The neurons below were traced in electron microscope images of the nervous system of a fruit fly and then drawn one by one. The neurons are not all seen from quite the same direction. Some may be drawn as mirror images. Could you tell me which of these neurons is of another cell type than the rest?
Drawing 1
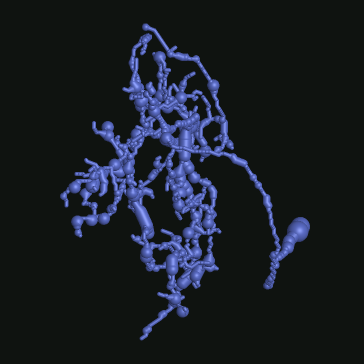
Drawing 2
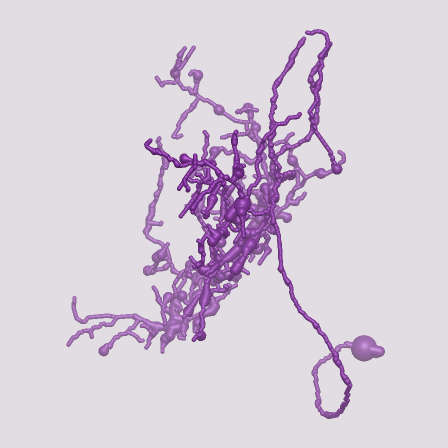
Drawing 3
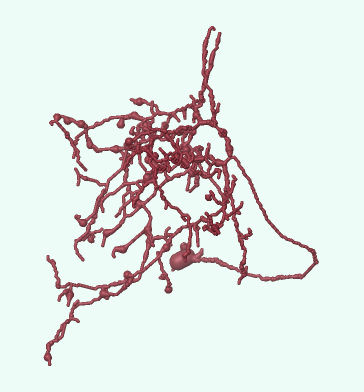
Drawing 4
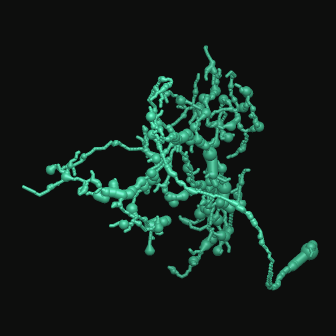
3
